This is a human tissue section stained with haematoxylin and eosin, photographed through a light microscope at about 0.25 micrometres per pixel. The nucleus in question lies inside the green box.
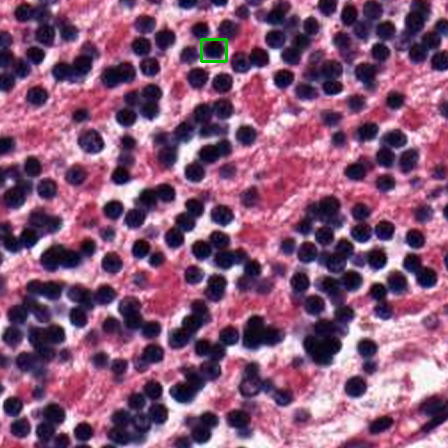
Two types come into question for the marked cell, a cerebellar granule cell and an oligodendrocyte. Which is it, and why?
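It is a cerebellar granule cell. The nucleus is round and stains very dark, about the same size as the nuclei packed around it. The nucleus takes up nearly the whole cell; no clear rim of cytoplasm can be made out around it. Pink material fills the gaps between this nucleus and the nuclei next to it.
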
